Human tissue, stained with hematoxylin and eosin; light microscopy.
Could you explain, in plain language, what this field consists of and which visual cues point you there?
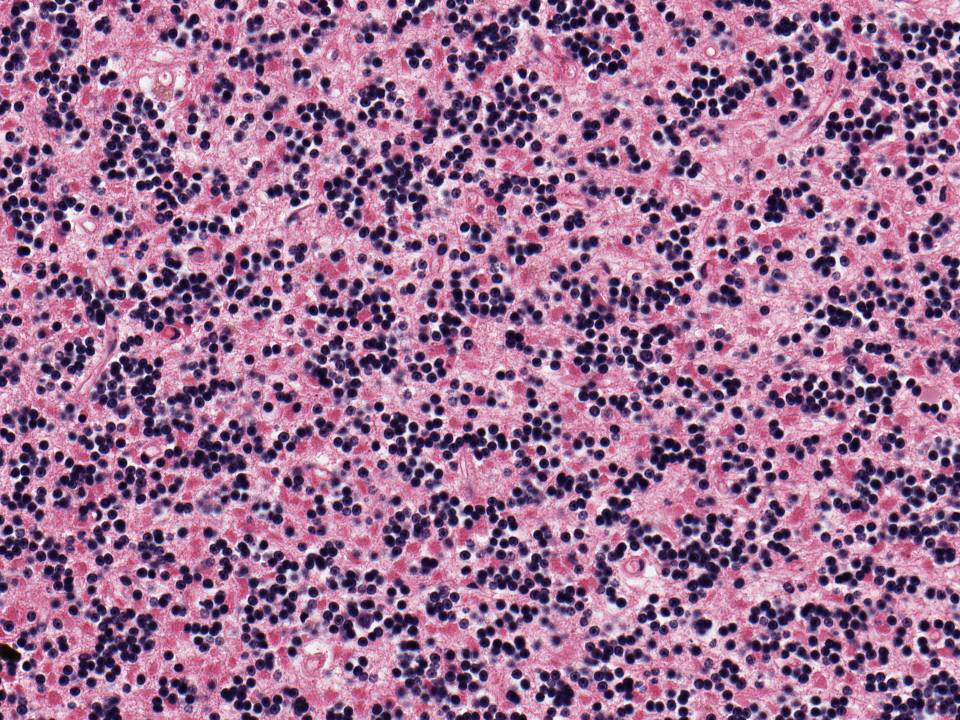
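Granular layer of the cerebellum. Most nuclei are small, round, uniform and deeply dark-staining, with barely visible scant cytoplasm.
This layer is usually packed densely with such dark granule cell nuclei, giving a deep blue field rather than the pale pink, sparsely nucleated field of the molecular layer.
Finely fibrillary pink material with few nuclei lies between the nuclear clusters.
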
